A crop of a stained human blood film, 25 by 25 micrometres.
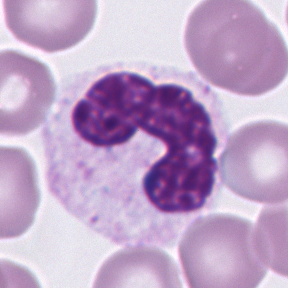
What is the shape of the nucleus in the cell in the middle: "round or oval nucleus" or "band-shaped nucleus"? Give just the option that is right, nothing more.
Band-shaped nucleus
